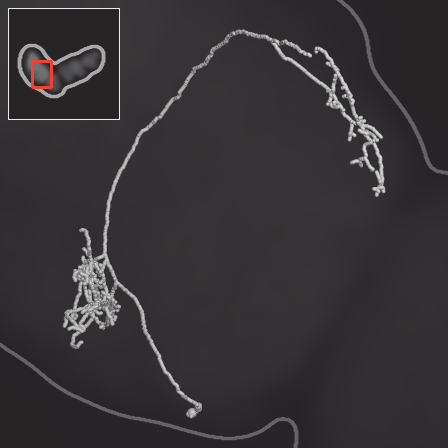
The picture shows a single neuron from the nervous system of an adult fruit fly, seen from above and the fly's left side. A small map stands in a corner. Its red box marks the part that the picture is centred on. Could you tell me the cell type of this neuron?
VP1m+VP2_lvPN2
